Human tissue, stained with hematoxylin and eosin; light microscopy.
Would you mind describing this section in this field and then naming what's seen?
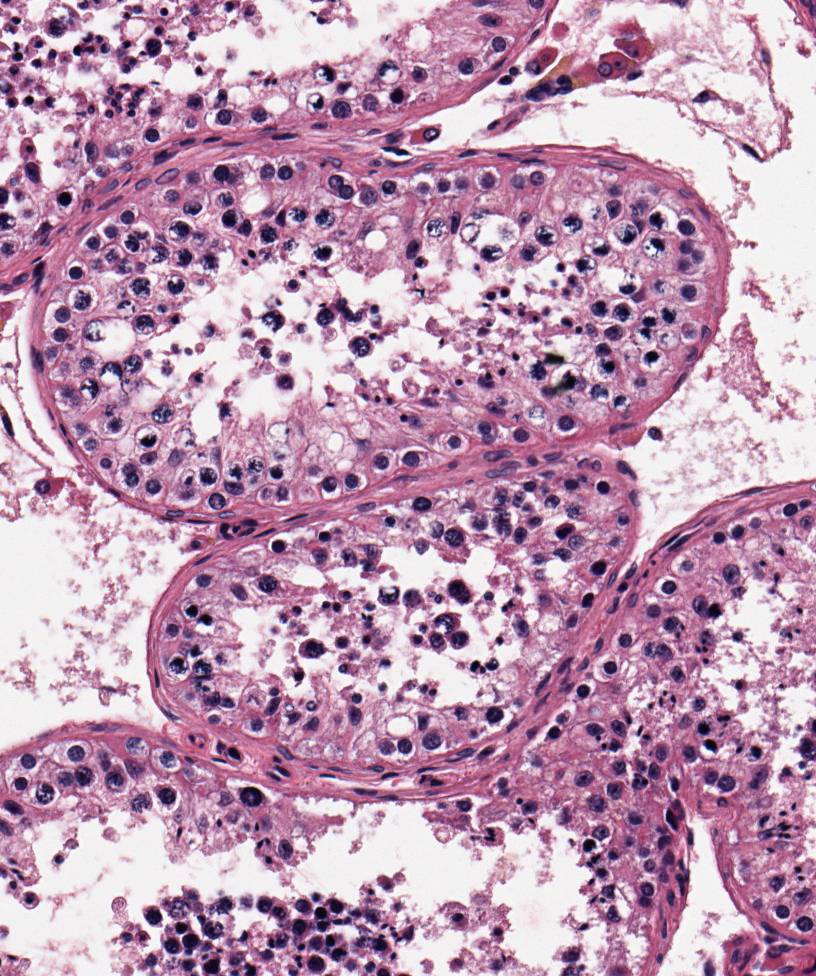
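Several closely packed tubules, cut lengthwise or obliquely; rounded ends, curving outlines. Lining epithelium many cell layers thick. Mid-epithelium: large round cells, nuclei with coarse, clumped dark chromatin, in keeping with spermatocytes. Toward lumen: smaller cells, small round densely dark nuclei, in keeping with spermatids. Name: testis.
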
